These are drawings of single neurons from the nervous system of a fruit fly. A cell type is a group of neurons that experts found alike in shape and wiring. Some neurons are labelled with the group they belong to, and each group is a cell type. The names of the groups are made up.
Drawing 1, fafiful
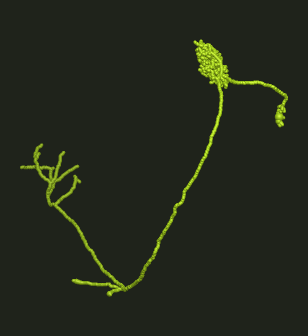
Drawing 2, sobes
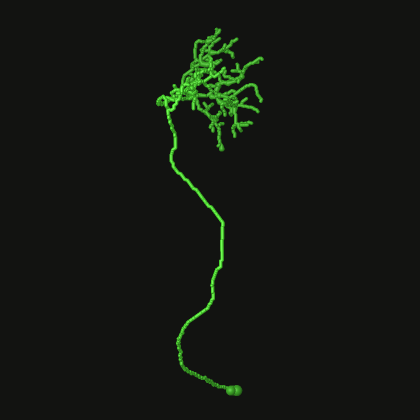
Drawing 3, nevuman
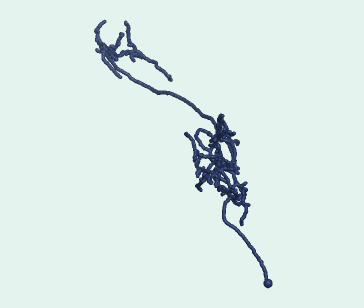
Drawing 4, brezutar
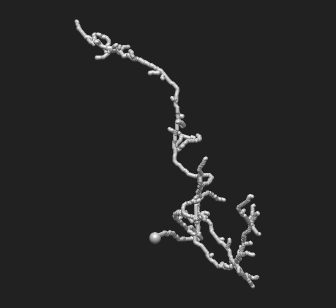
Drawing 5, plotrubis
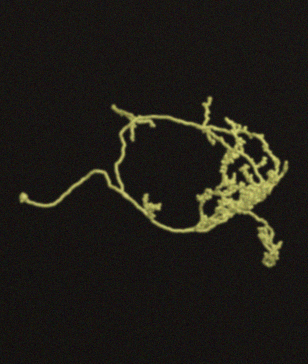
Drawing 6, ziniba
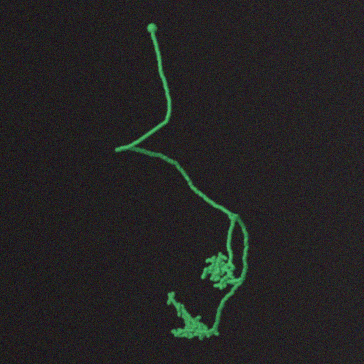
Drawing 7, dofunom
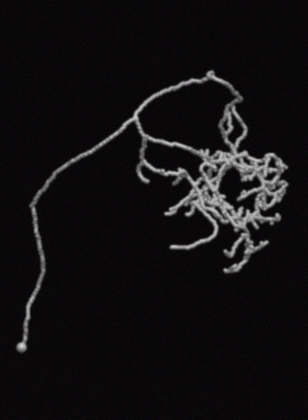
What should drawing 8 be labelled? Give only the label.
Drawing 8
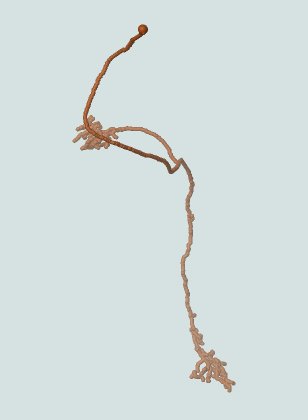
ziniba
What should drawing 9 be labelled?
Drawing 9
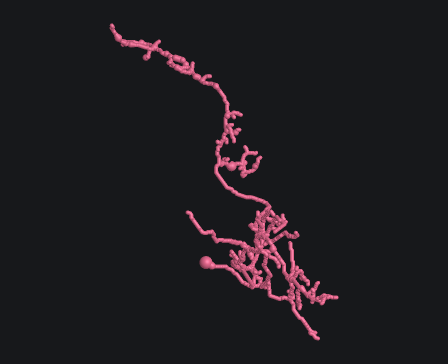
brezutar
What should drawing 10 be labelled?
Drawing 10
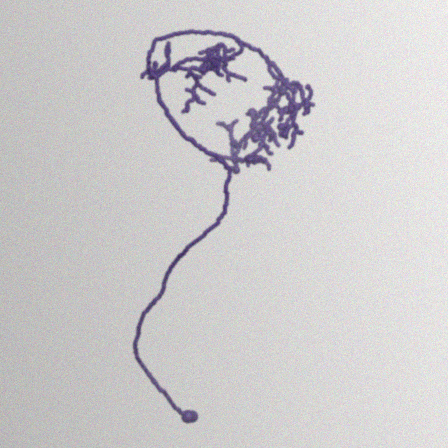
sobes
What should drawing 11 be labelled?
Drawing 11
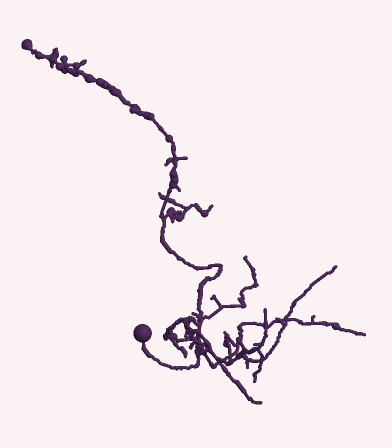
brezutar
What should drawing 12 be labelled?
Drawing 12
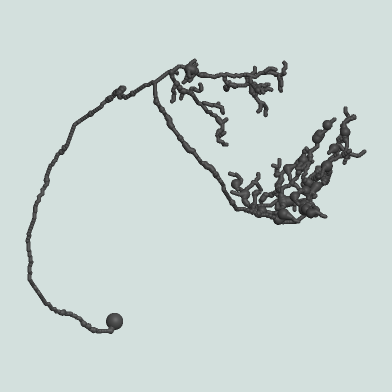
sobes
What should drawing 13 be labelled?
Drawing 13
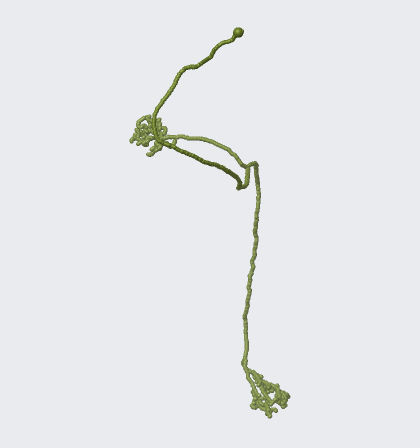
ziniba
